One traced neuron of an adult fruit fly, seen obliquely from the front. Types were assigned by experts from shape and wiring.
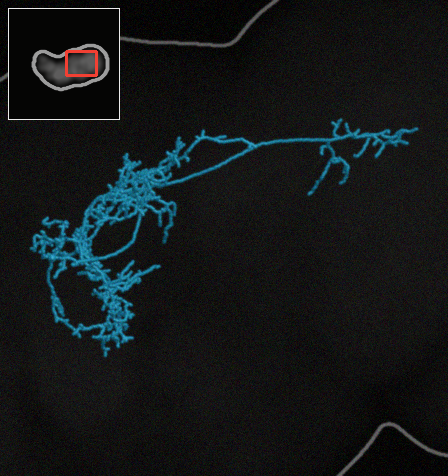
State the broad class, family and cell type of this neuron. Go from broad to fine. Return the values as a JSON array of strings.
["central-brain intrinsic neuron", "hemilineage VLPl&d1_dorsal", "AVLP733m"]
